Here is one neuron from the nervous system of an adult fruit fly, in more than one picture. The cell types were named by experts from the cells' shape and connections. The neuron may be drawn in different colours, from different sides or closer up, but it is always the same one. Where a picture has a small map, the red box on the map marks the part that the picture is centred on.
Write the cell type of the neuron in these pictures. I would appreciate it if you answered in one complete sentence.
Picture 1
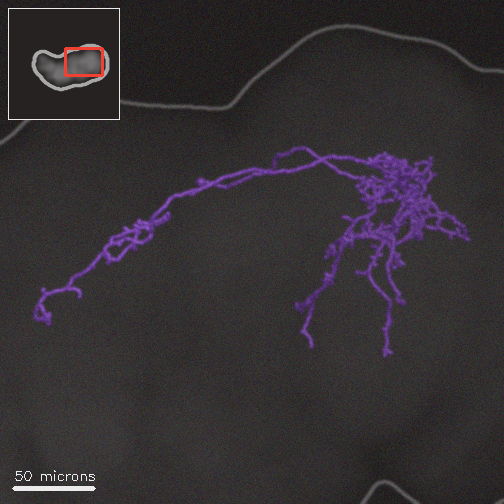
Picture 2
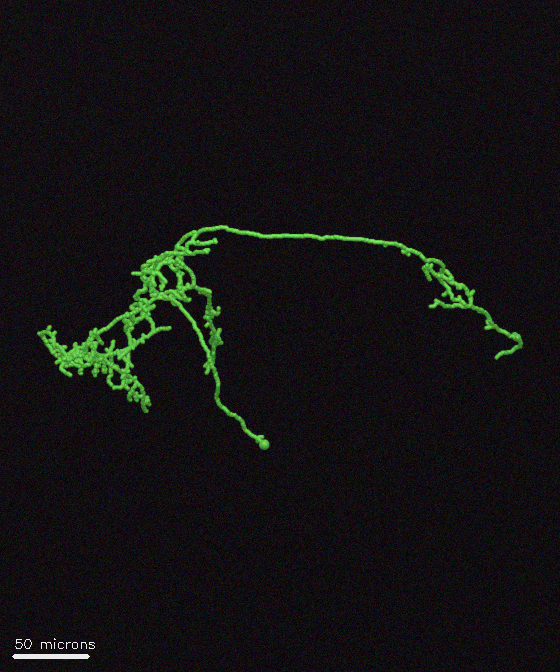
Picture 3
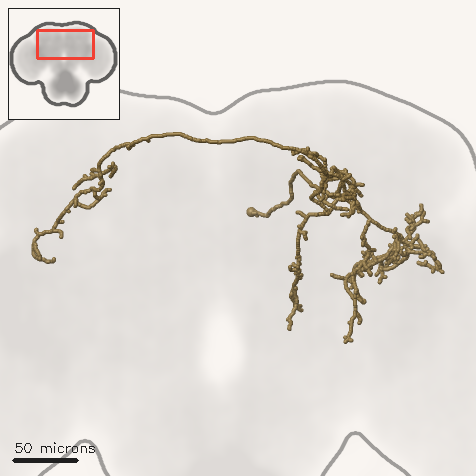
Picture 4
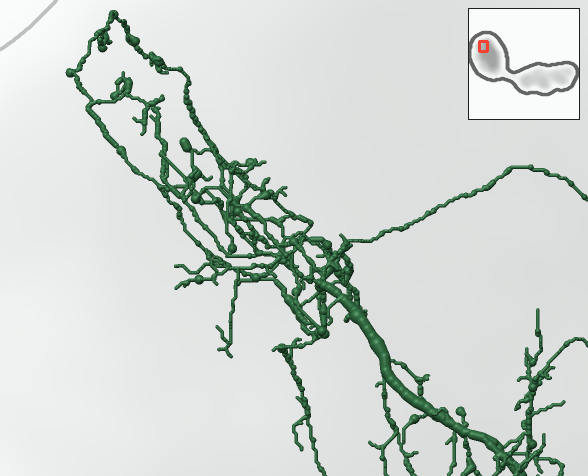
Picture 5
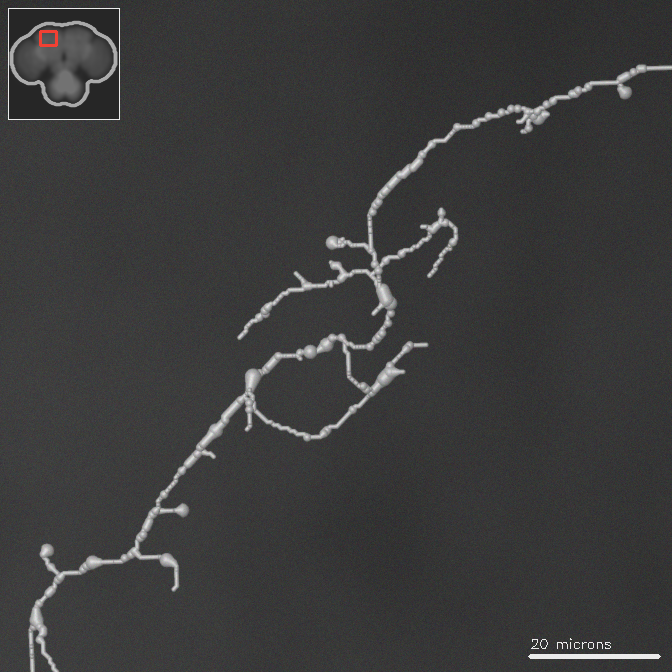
The cell type that this neuron has is pC1_2a/2b.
